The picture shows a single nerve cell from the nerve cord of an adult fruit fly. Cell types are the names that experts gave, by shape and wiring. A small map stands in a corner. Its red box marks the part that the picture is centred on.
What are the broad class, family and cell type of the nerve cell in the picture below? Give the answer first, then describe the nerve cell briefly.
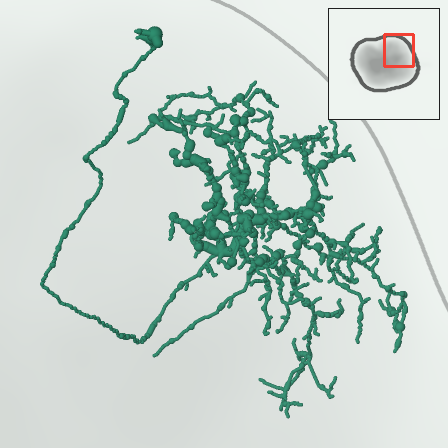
Its broad class is nerve-cord intrinsic neuron. Its family is hemilineage 21A. Its cell type is IN21A035. As drawn here it is about as wide as it is tall.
